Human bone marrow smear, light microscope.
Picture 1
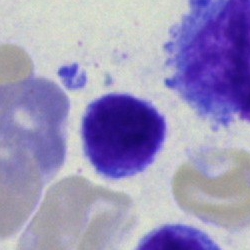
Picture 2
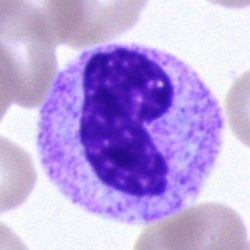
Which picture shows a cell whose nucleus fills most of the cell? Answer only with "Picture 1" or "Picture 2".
Picture 1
